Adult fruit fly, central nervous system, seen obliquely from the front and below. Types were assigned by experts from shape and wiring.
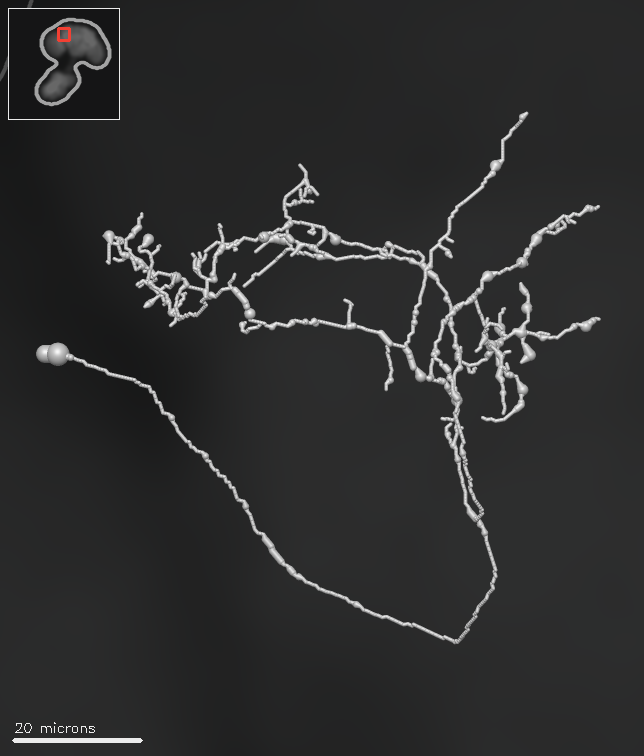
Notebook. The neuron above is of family: hemilineage VLPp&l1_anterior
